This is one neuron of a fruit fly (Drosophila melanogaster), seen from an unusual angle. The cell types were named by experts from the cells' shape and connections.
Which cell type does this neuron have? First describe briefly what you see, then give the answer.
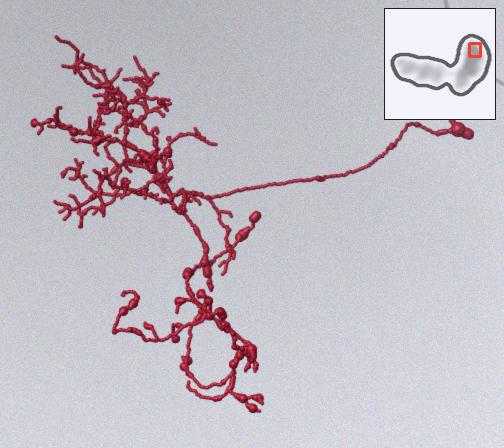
The picture shows dozens of branch ends. As drawn here it is about as wide as it is tall. It is a central-brain intrinsic neuron. It is of cell type LHAV2b1.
